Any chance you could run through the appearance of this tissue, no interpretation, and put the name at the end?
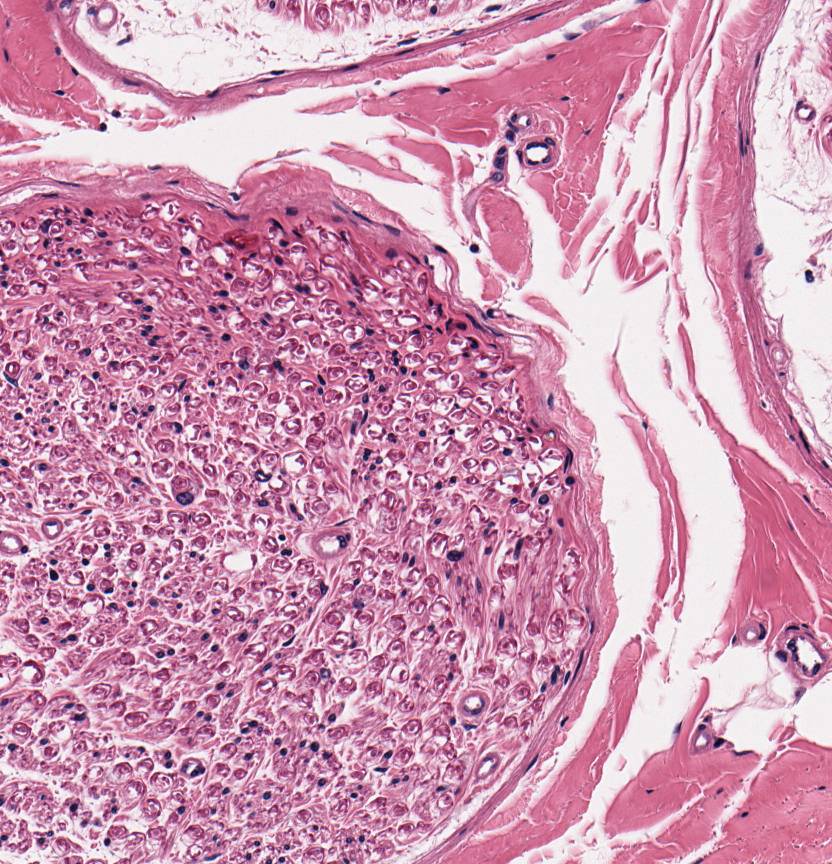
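A large rounded bundle of tightly packed small round profiles fills the left and lower field. Most have a pale ring around a small central pink dot, hence the bubbly look. A thin layered sheath of flattened cells edges it above and right. It's tibial nerve.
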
